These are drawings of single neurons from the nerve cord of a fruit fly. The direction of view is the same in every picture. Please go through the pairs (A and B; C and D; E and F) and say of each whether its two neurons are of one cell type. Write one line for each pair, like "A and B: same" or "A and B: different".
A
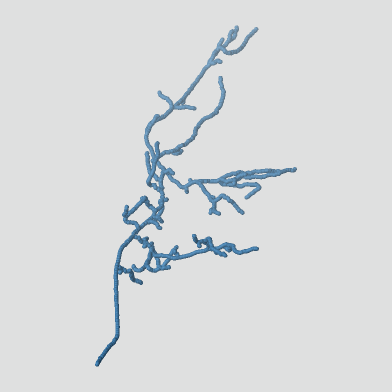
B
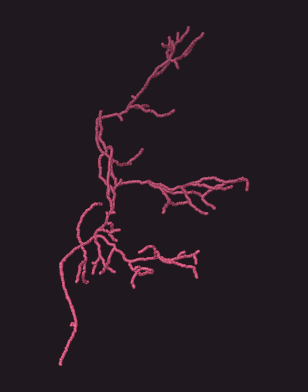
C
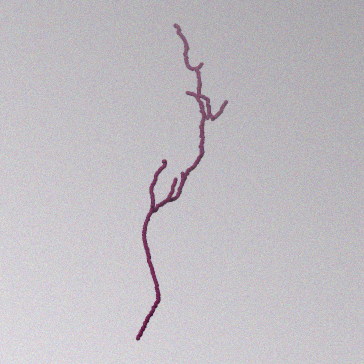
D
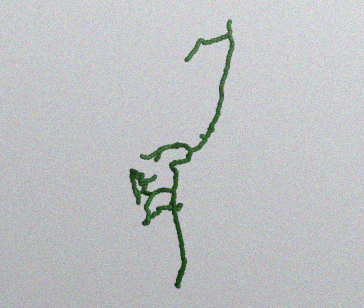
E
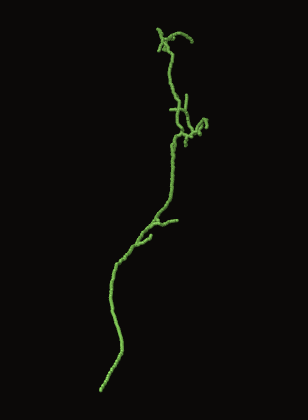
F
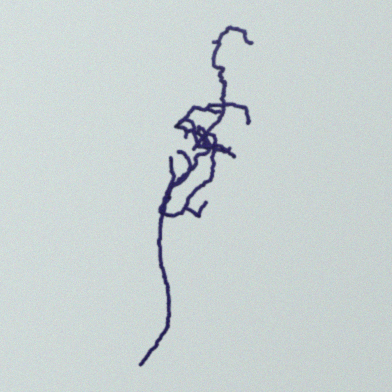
A and B: same
C and D: different
E and F: different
